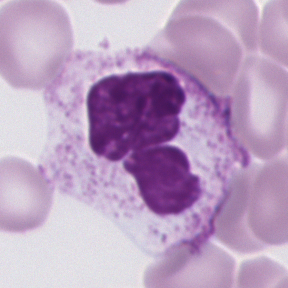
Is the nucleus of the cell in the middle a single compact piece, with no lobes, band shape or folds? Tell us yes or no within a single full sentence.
No, what this cell has is a nucleus made of separate segments.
